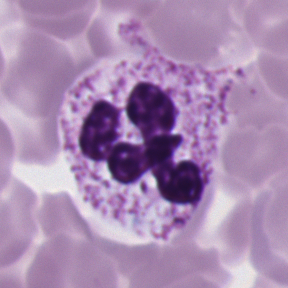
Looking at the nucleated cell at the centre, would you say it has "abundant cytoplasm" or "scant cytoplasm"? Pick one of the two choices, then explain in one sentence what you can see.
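Abundant cytoplasm. The cytoplasm is plentiful and very pale, almost colourless.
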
